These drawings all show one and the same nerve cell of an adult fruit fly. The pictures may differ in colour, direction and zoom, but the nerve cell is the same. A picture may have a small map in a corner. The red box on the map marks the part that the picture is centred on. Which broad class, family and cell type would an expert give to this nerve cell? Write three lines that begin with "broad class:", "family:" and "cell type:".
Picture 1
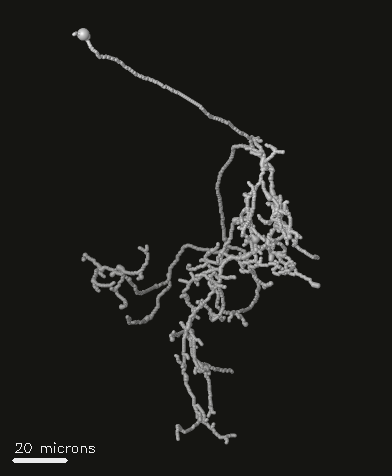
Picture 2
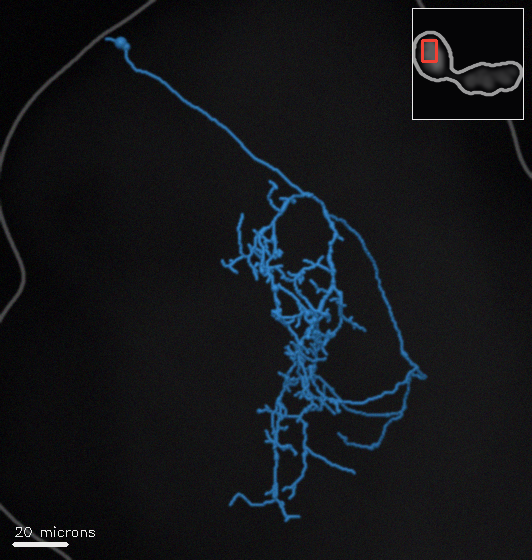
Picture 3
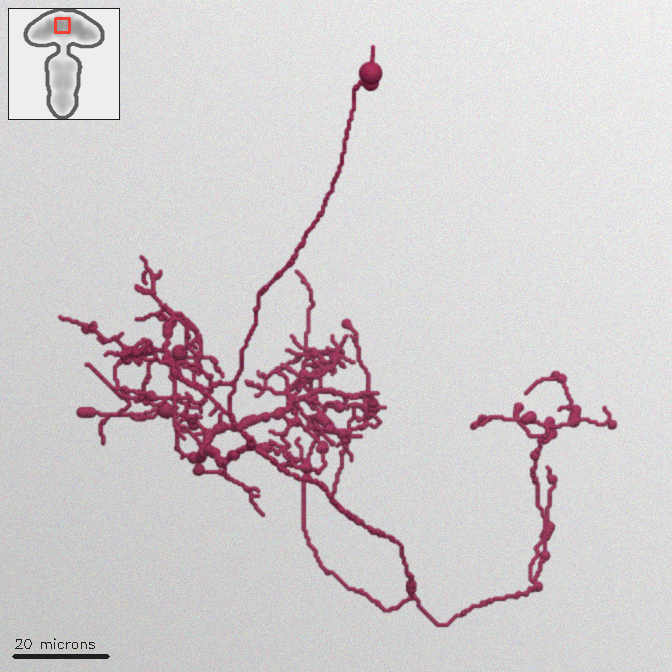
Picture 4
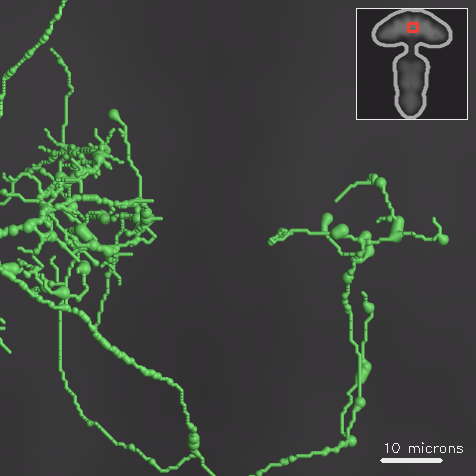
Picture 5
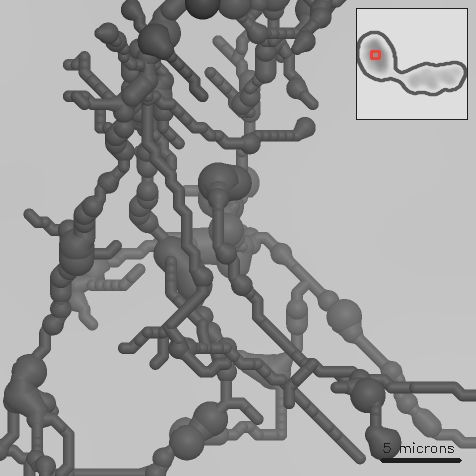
broad class: central-brain intrinsic neuron
family: hemilineage SMPad2
cell type: ICL006m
